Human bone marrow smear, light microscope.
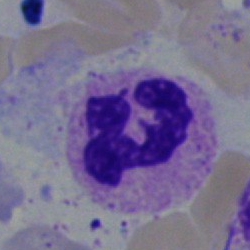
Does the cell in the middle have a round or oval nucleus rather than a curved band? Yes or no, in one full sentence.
No, the shape of the nucleus is a curved band without separate lobes.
